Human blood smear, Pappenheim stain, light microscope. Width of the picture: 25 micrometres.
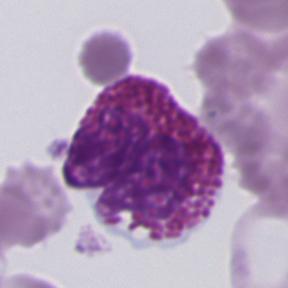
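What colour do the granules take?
They're stained reddish-purple.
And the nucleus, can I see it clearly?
Not entirely: the dark purple nucleus is partly hidden by the granules lying over it, and at the lower edge pale, faintly bluish cytoplasm shows between the loose granules.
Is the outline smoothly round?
No, it's irregular.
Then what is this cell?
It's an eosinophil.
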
